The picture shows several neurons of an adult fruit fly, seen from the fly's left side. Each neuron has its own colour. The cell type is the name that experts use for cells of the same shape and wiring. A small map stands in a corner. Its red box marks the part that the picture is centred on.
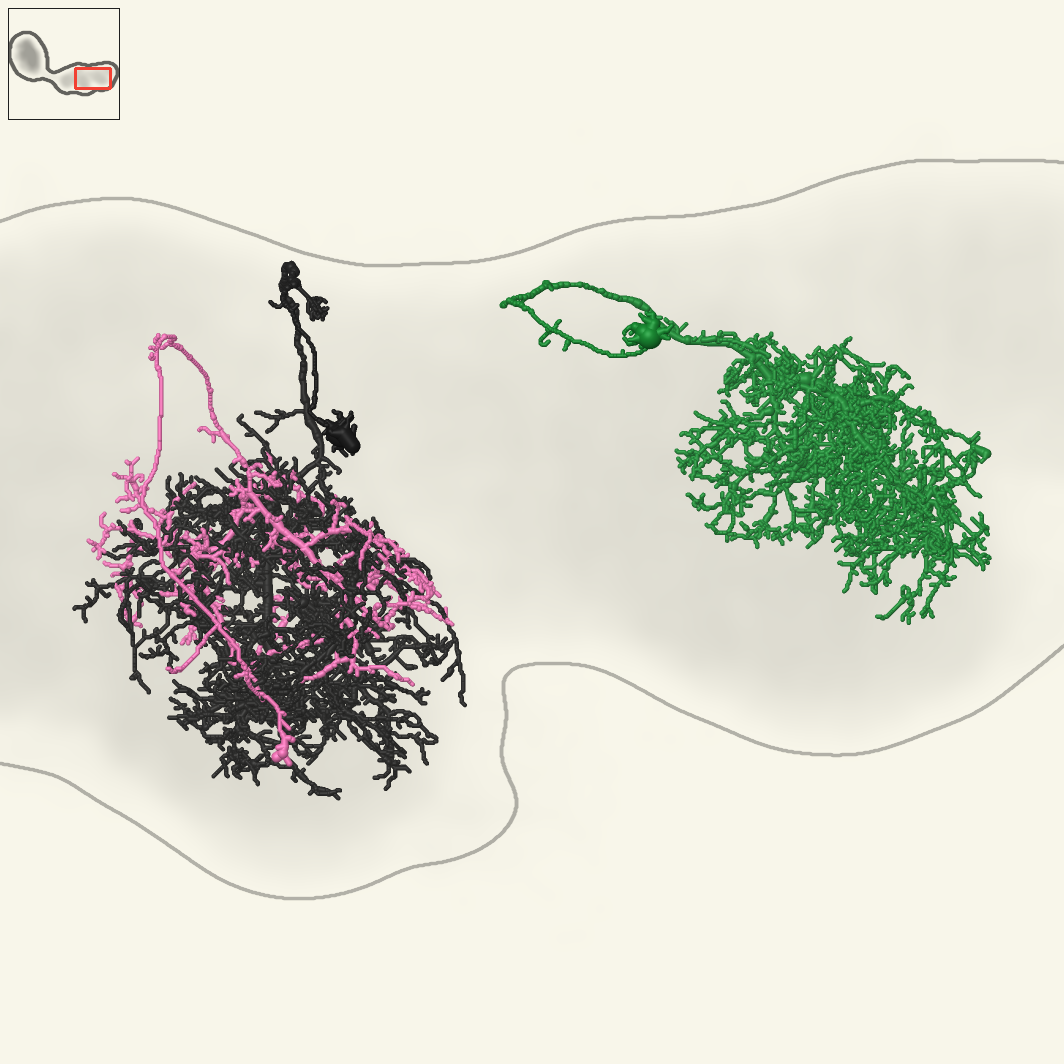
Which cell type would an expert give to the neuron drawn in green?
IN19B012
